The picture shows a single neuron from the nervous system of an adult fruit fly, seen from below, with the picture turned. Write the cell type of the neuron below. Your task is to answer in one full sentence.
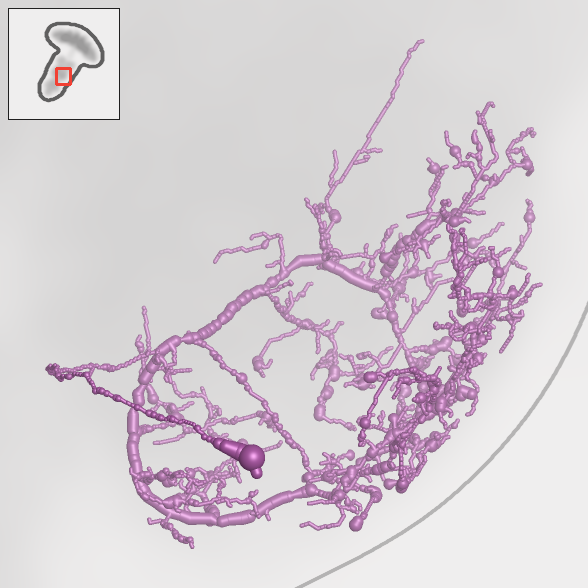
The cell type name IN04B074 applies to this neuron.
